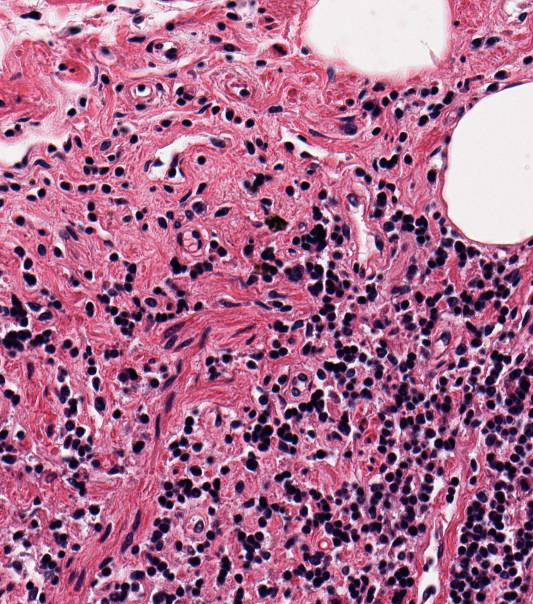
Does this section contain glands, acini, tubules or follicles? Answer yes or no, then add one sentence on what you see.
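No. No epithelium or glands are present anywhere in the field.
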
